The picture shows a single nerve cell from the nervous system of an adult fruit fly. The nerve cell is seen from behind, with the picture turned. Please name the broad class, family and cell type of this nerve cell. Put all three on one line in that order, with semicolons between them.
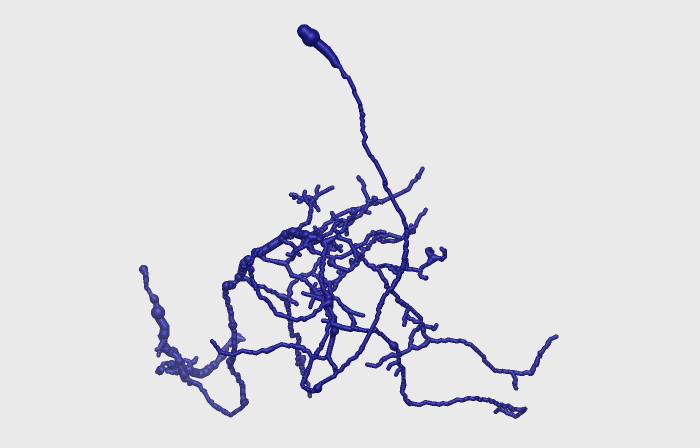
nerve-cord intrinsic neuron; hemilineage 19A; IN19A086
